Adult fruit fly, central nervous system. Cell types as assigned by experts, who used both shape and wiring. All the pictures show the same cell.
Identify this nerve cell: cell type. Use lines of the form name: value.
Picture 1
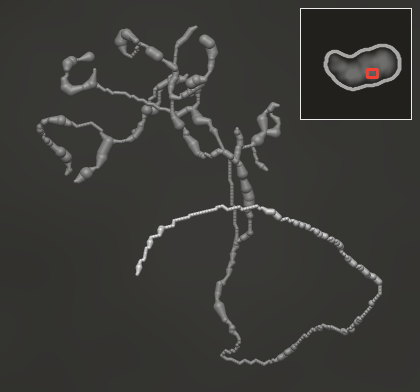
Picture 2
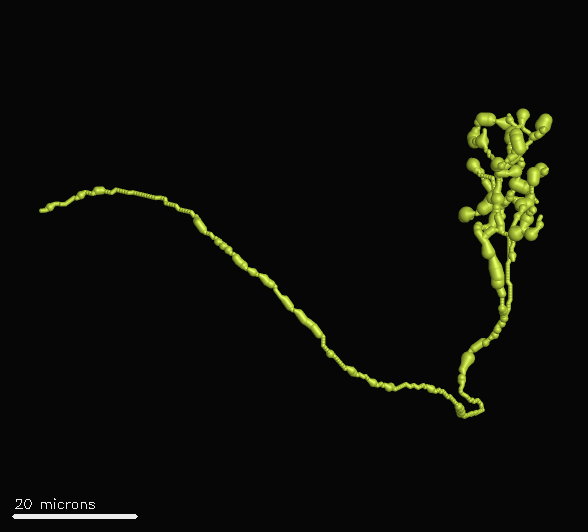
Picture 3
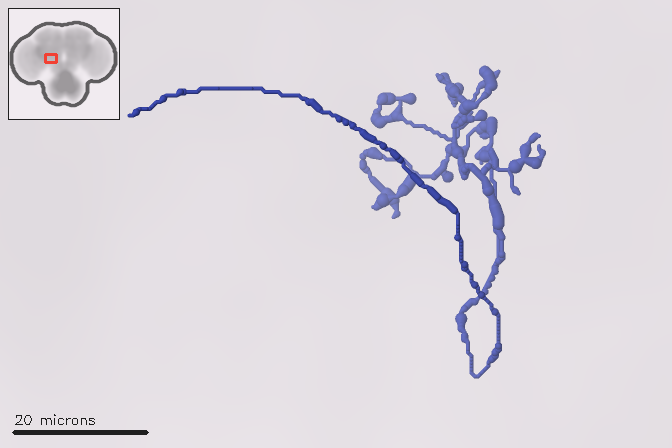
cell type: HRN_VP1l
